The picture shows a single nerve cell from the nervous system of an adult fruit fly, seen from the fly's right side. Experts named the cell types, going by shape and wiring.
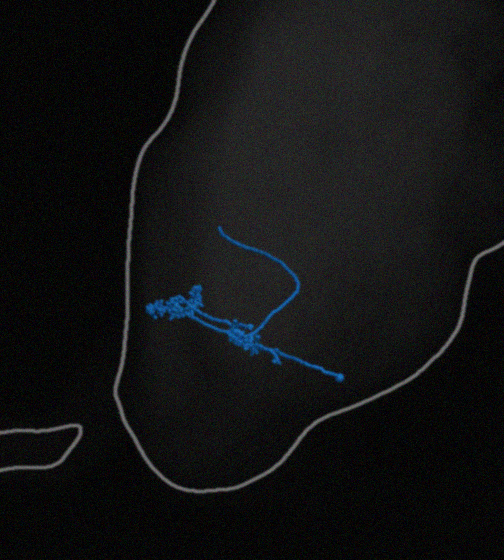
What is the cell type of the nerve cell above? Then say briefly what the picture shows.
It is of cell type TmY14. Its broad class is visual projection neuron. As drawn here it is wider than it is tall.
